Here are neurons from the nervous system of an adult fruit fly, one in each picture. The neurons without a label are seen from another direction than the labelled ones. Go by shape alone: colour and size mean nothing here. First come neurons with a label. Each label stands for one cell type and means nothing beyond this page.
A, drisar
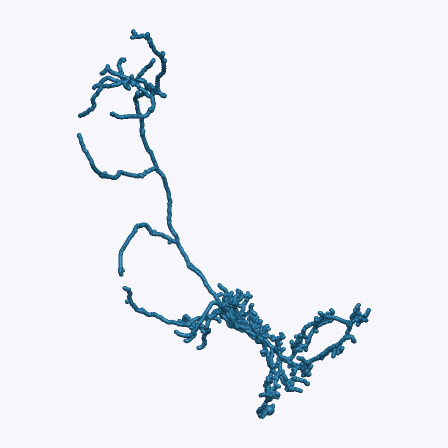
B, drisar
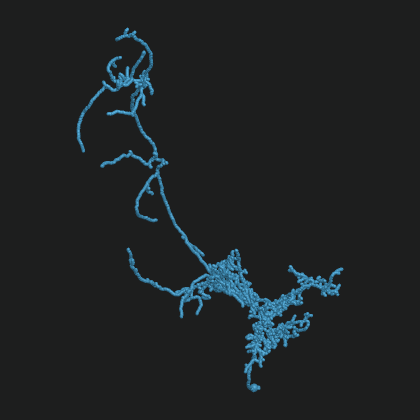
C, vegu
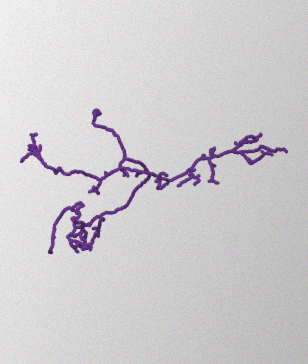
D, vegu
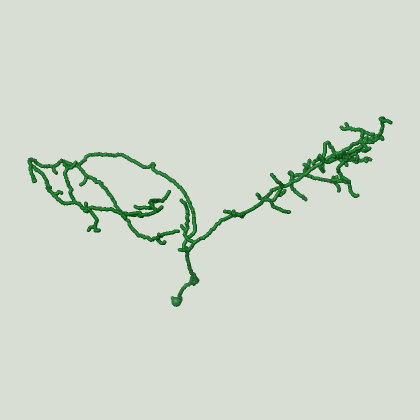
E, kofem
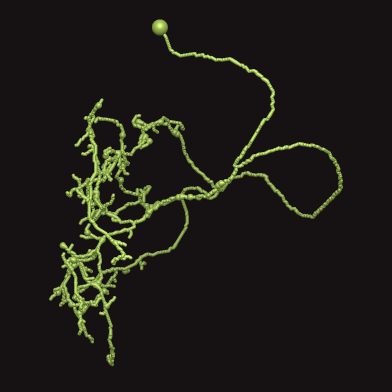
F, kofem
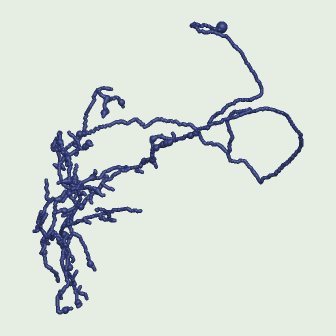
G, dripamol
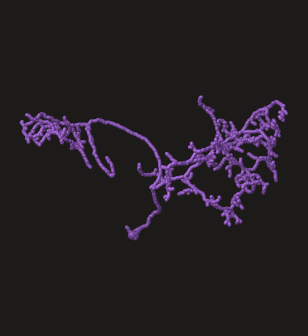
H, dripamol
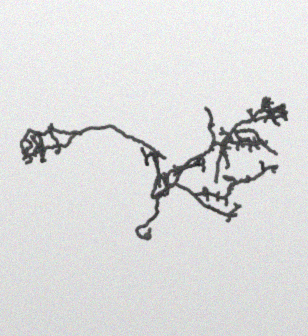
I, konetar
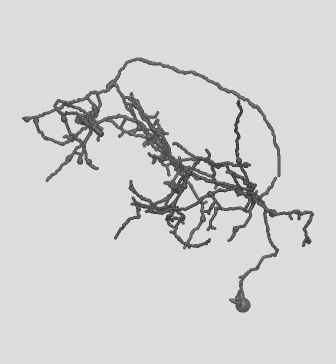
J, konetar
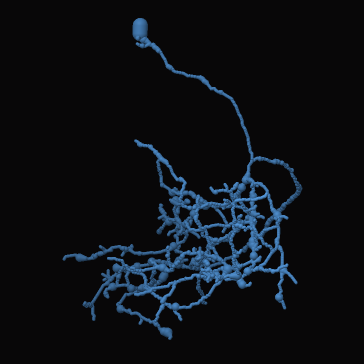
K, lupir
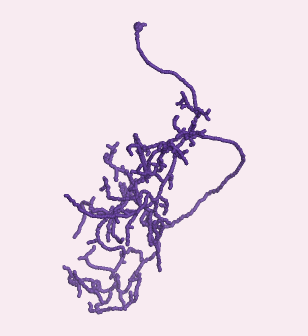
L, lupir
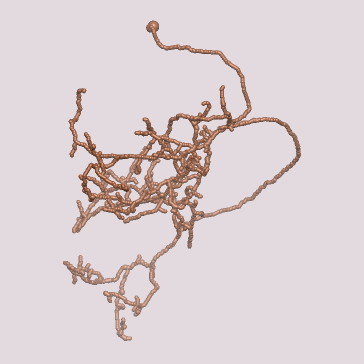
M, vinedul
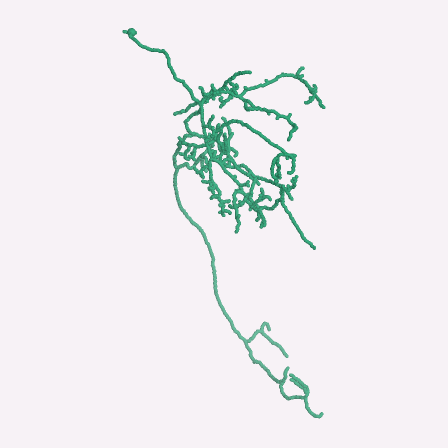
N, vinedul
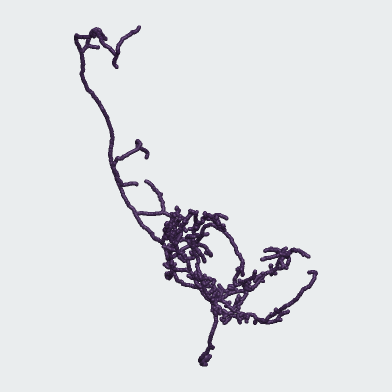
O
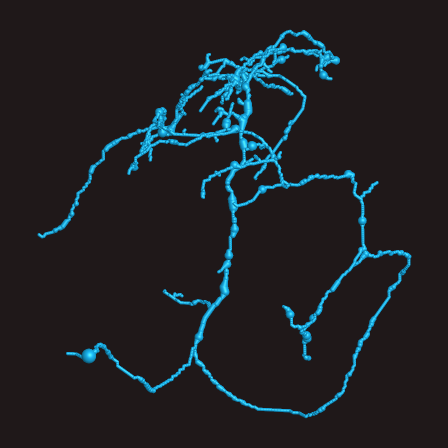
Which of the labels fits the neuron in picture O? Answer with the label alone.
kofem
